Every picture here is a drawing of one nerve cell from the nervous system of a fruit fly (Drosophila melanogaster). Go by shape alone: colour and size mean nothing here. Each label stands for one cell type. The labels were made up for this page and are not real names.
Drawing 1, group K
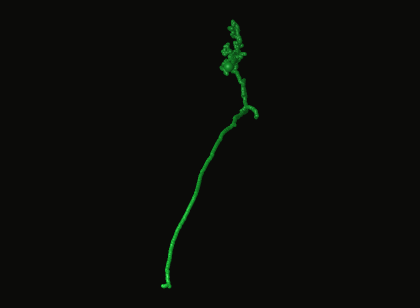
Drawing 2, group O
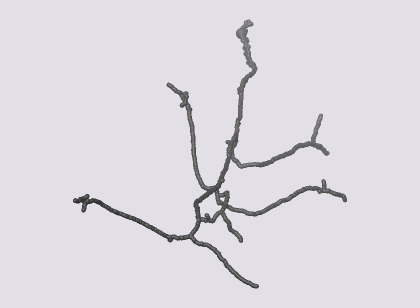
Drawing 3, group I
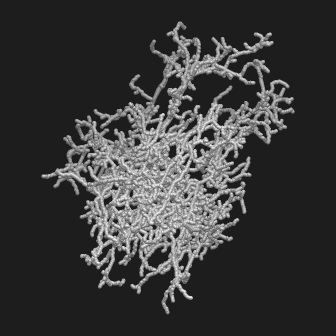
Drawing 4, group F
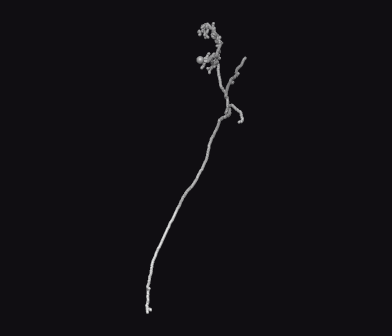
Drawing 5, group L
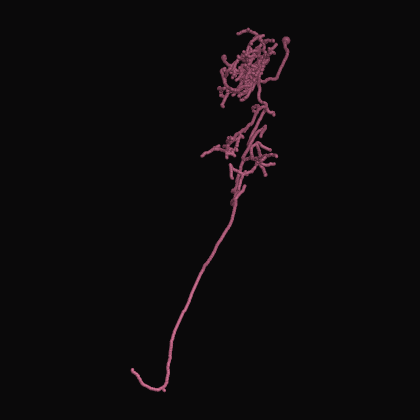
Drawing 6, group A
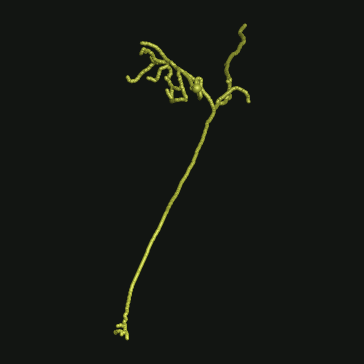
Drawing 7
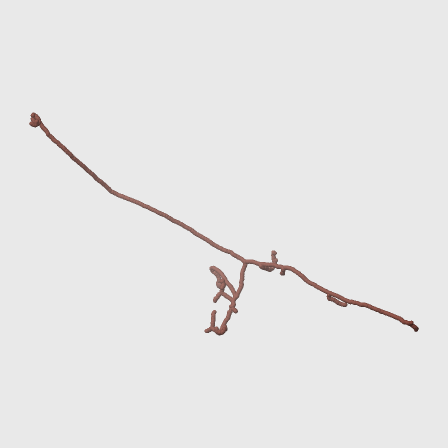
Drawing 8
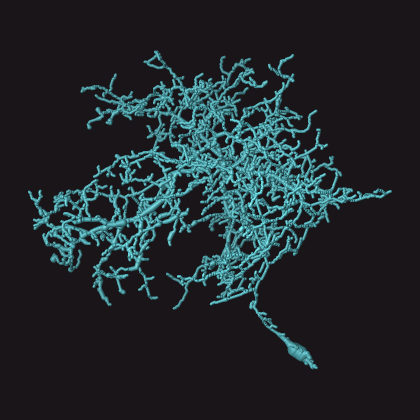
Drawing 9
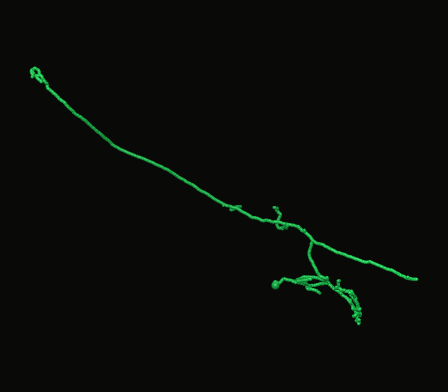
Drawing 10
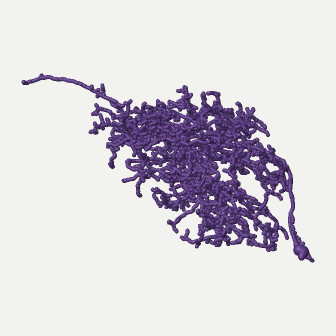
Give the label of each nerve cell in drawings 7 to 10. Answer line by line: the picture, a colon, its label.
7: group A
8: group I
9: group F
10: group I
